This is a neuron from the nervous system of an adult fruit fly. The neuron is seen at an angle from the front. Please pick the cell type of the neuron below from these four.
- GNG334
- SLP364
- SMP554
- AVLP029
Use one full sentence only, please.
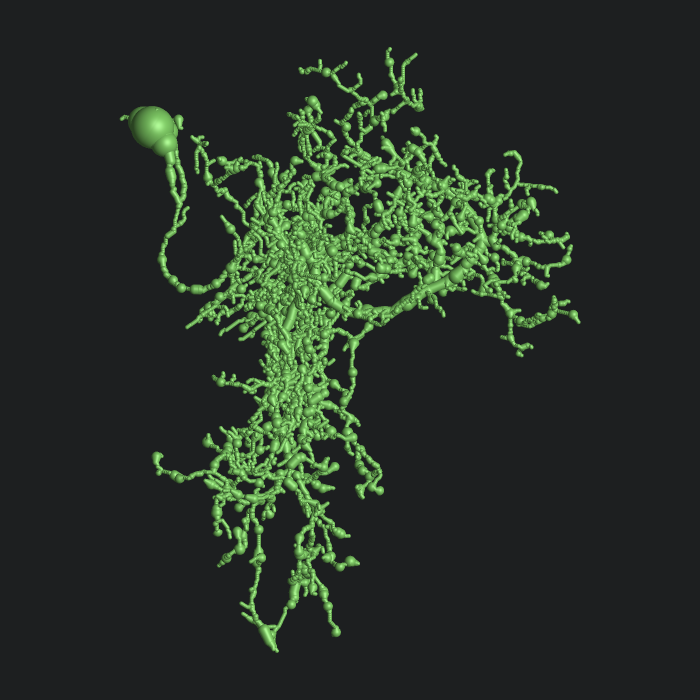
It is to cell type AVLP029 that the neuron belongs.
